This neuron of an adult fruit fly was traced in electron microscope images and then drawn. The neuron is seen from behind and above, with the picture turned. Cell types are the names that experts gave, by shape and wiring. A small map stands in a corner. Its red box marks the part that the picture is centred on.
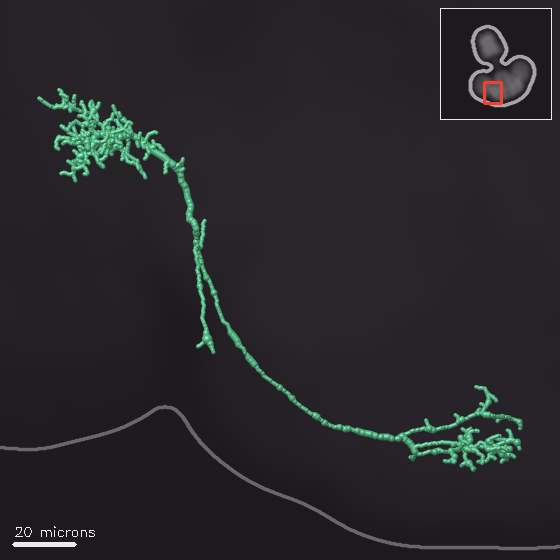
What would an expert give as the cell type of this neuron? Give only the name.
LC10a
